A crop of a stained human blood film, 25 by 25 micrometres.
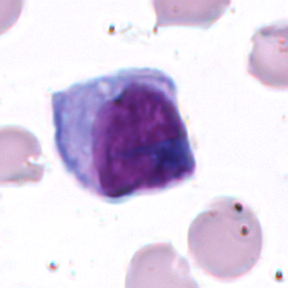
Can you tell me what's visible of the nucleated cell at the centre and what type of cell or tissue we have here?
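Start with the outline: it is angular, with fairly straight edges. Measure it and you get about 13 micrometres across, about 2 times the width of a red cell that lies whole nearby. Now look at the nucleus, about 10 micrometres across; it sits toward the lower right and fills about 60% of the cell's area. Its chromatin is finely textured, not coarsely clumped. The cytoplasm is widest on the left side, and you will find no granules in it. What you're looking at is a plasma cell.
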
